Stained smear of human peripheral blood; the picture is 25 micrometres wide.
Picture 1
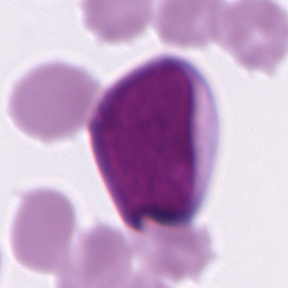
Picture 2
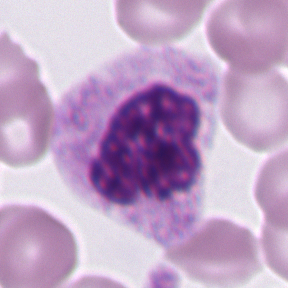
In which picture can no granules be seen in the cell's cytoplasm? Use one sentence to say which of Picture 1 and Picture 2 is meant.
It is the cell in Picture 1 whose cytoplasm shows no visible granules.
